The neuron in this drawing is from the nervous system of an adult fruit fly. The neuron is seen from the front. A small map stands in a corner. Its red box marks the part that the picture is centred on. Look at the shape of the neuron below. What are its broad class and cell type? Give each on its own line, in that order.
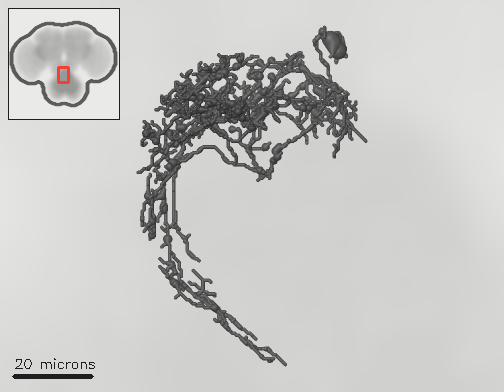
nerve-cord intrinsic neuron
INXXX379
